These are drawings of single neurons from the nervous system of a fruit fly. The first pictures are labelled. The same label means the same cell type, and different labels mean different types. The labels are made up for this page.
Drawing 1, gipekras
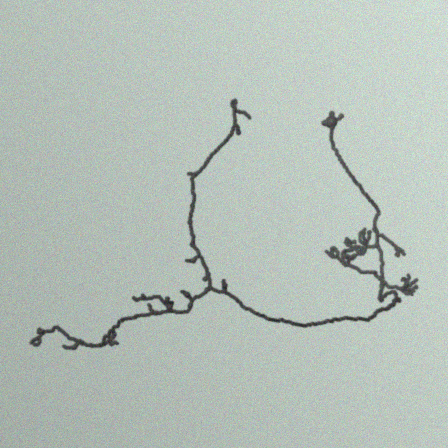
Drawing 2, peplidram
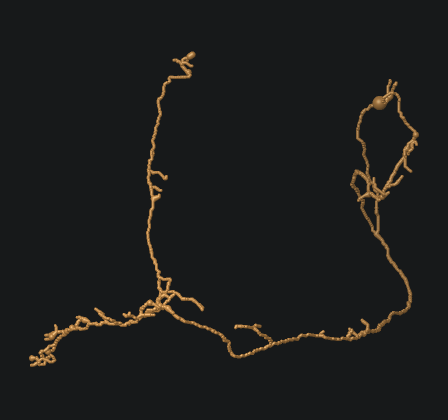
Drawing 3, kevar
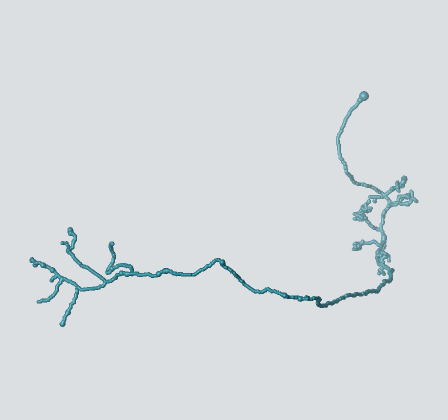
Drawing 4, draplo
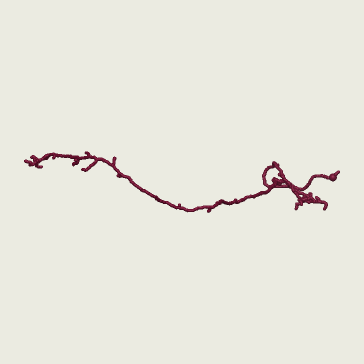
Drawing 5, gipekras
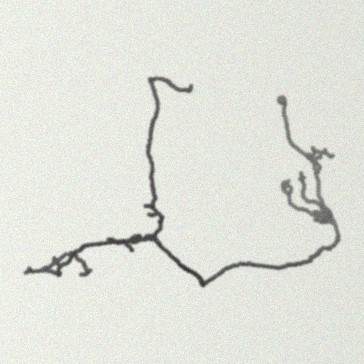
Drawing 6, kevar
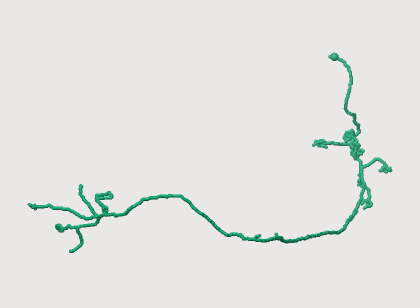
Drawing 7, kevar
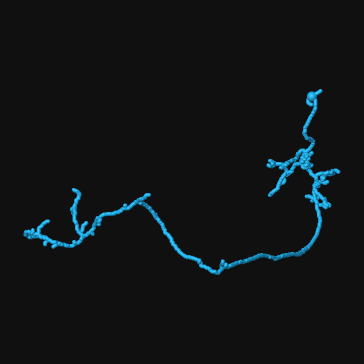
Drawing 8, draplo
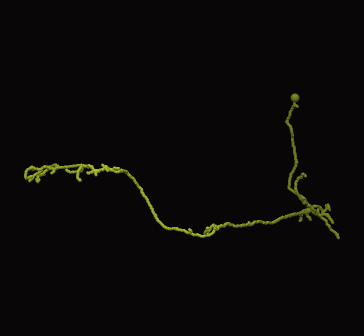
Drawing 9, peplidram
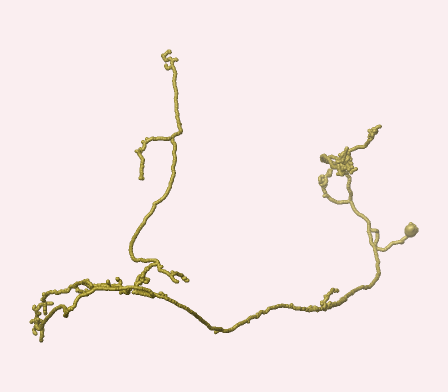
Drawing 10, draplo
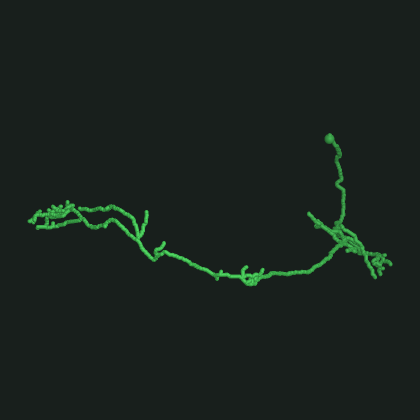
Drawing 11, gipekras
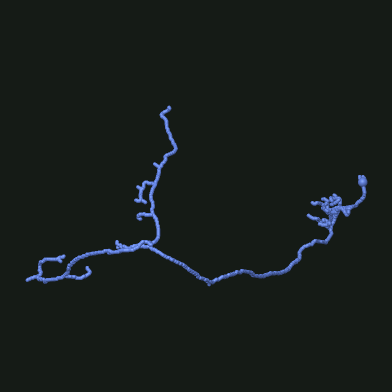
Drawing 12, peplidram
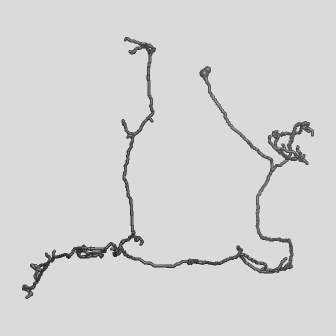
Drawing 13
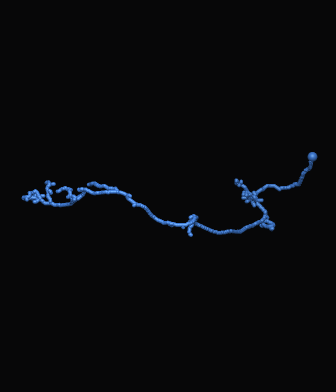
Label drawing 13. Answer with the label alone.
draplo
